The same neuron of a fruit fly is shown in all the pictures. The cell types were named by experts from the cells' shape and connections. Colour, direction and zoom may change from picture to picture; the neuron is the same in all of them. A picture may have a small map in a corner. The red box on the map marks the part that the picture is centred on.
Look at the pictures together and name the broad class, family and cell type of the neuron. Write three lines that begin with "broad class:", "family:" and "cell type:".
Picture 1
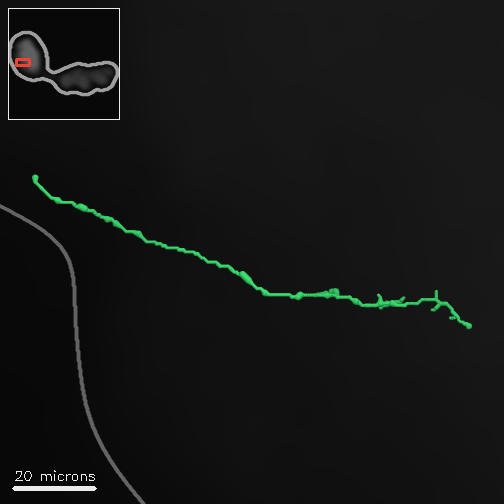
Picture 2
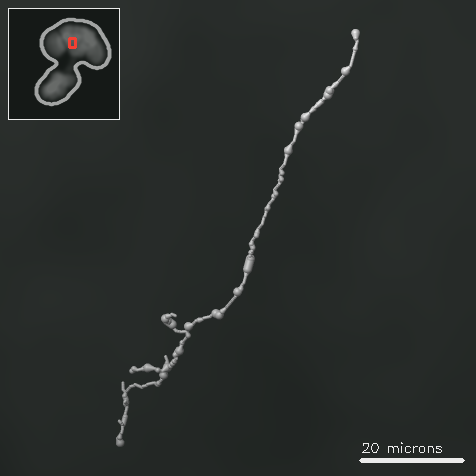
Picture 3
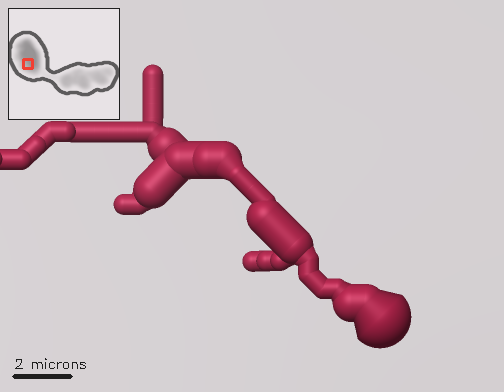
broad class: sensory neuron entering the brain
family: class mechanosensory
cell type: JO-B2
